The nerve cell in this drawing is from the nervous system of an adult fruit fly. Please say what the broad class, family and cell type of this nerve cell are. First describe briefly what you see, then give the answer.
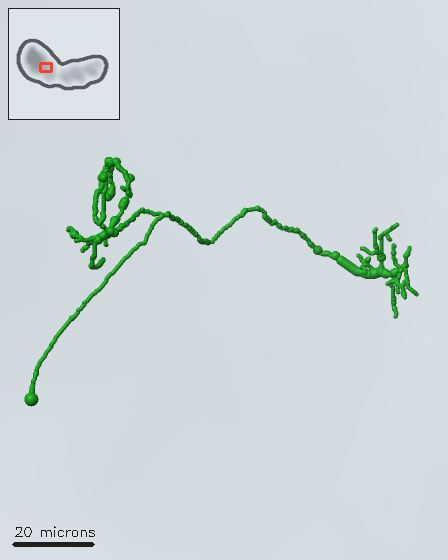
The cell body is at the lower left of the picture. From left to right in the picture it spans about 100 microns. It is a visual projection neuron. Its family is LC. Its cell type is LC12.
